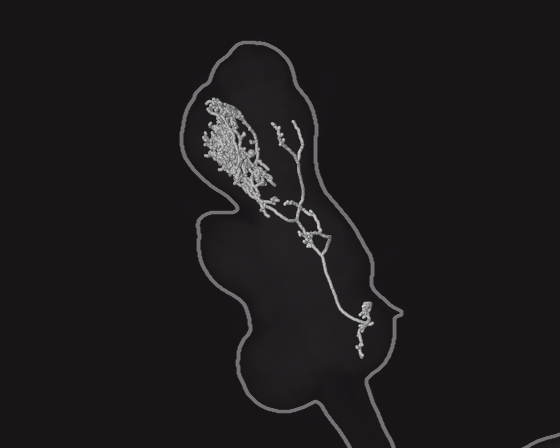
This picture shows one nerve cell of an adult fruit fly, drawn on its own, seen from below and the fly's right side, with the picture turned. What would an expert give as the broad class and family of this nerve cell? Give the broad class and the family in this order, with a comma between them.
nerve-cord intrinsic neuron, hemilineage 18B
